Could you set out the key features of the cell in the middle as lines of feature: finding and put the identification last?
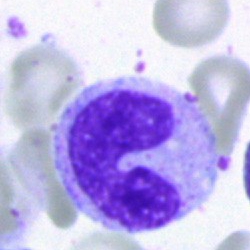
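Cell edge: round and smooth
Nucleus: kidney or C shape, deep notch opening to the right
Nucleoli: none distinct
Cytoplasm: moderate, pale lilac-blue, widest on the right
Answer: band neutrophil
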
